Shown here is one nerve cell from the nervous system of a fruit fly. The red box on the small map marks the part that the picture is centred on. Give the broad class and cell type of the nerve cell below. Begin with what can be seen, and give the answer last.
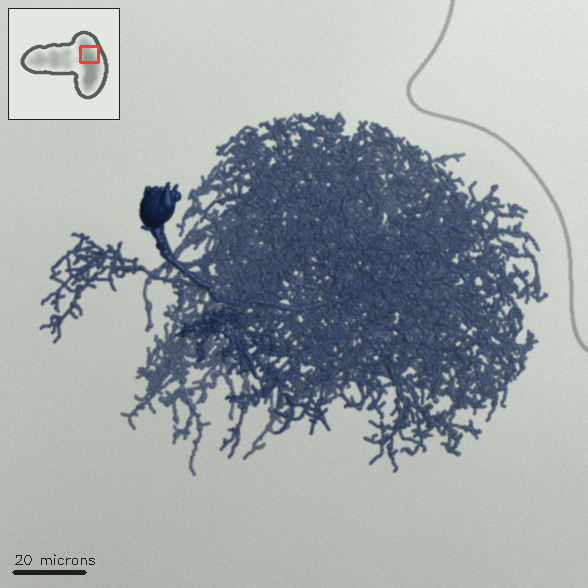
By the scale bar it is about 150 microns wide in this view. The picture shows more than a hundred branch ends. This is a central-brain intrinsic neuron. The cell type is AVLP079.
